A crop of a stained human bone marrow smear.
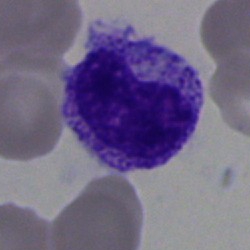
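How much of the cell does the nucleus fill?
Most of it; the nucleus is dark.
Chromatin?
Dark purple, coarsely clumped.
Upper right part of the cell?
A paler, lighter-staining area.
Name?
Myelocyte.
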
